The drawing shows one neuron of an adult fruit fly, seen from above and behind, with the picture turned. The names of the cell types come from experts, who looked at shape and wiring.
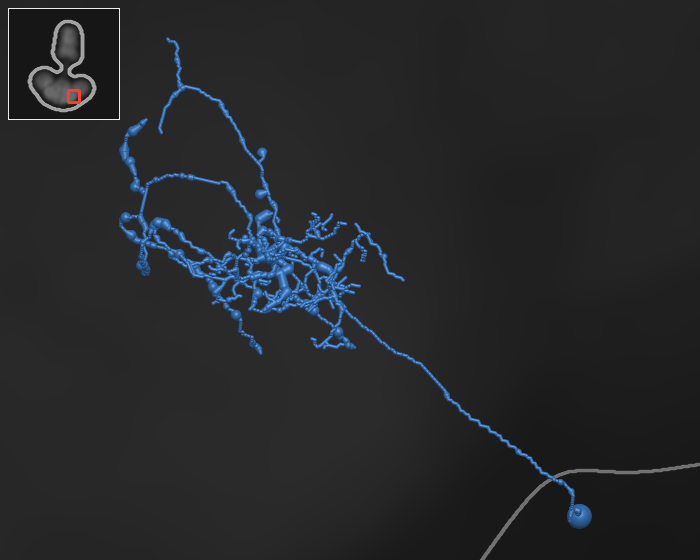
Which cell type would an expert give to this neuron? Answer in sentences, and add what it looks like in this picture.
It is of cell type LHAV2b1. This is a central-brain intrinsic neuron. It is in the brain and does not reach the nerve cord. Its cell body lies at the lower right of the picture. The picture shows dozens of branch ends.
